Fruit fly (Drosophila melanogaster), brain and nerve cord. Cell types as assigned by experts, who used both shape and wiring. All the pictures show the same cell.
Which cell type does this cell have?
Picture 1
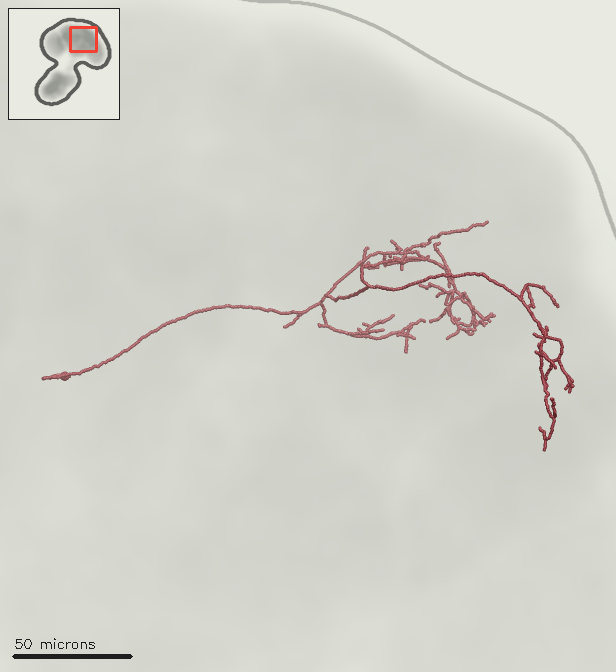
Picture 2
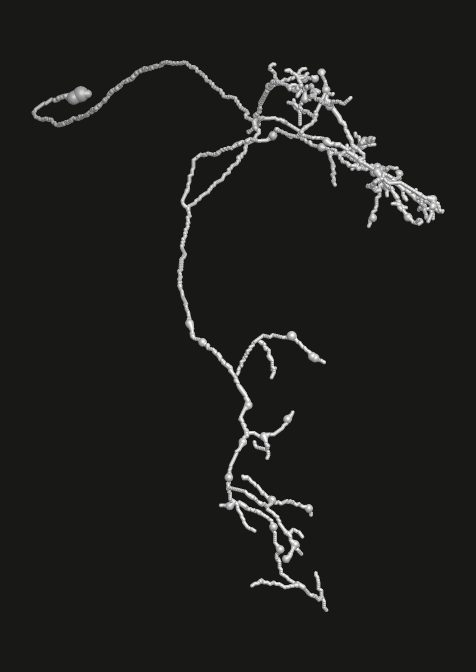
AVLP584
